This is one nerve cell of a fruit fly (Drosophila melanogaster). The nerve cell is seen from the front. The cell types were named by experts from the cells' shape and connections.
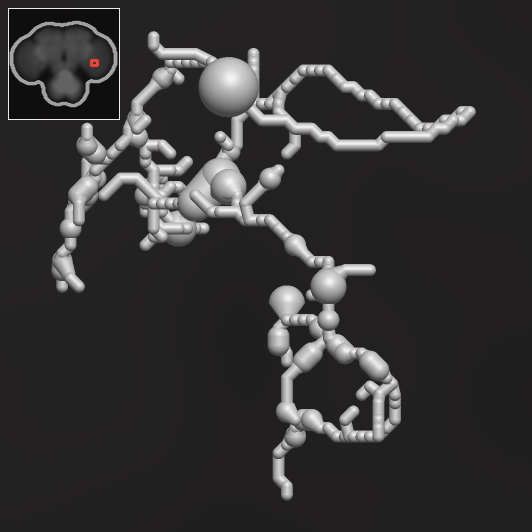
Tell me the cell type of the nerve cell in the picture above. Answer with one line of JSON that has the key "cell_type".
{"cell_type": "Mi2"}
